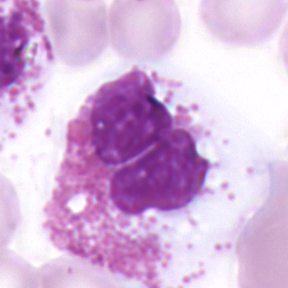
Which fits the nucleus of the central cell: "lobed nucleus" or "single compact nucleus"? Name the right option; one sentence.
The nucleus of this cell is divided into two or more lobes.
